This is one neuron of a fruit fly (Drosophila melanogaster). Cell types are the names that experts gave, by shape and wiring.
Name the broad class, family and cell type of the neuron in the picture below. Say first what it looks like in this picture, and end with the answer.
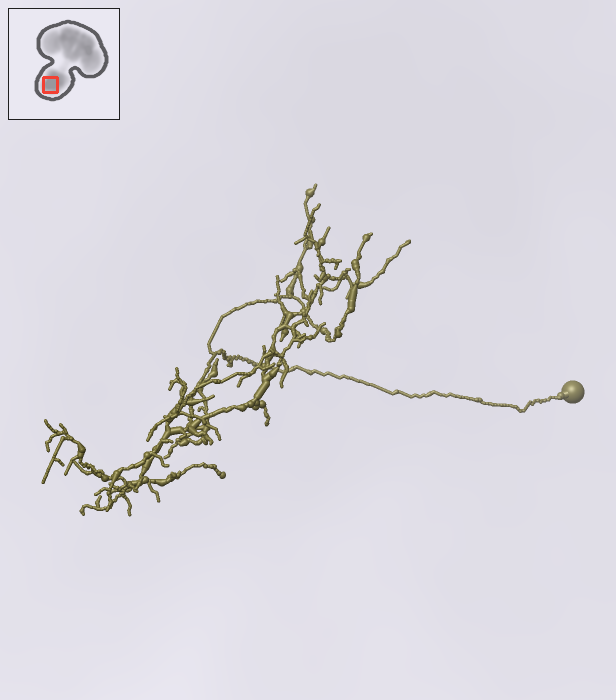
The cell body is on the right of the picture. Dozens of branch ends can be seen. This is a nerve-cord intrinsic neuron. The family is hemilineage 14A. The cell type is IN14A056.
